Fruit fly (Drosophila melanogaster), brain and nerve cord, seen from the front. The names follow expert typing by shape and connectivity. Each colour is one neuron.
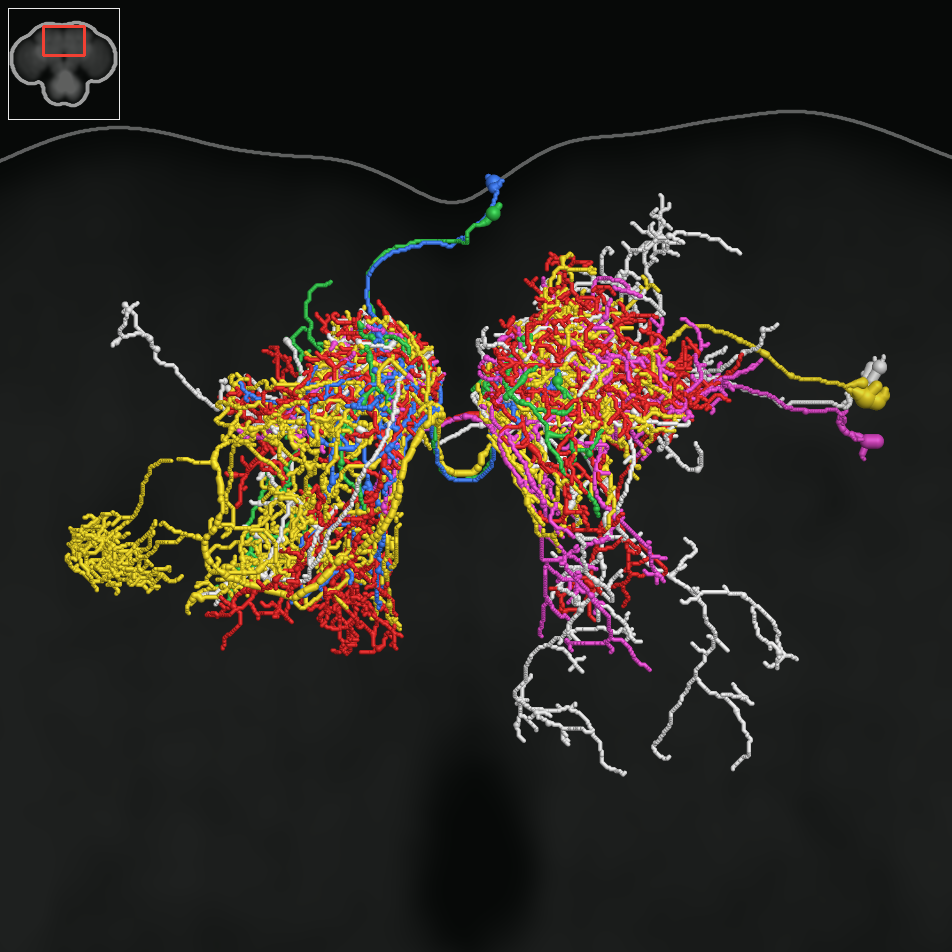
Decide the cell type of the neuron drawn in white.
SMP254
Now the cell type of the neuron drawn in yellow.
PPL102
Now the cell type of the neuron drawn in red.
SMP385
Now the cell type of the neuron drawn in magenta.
SMP273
